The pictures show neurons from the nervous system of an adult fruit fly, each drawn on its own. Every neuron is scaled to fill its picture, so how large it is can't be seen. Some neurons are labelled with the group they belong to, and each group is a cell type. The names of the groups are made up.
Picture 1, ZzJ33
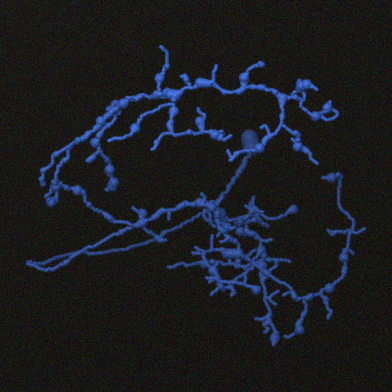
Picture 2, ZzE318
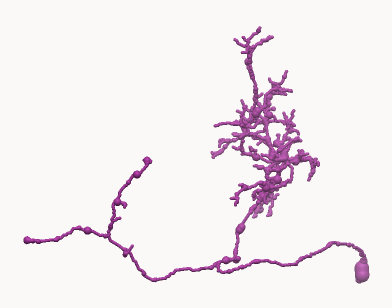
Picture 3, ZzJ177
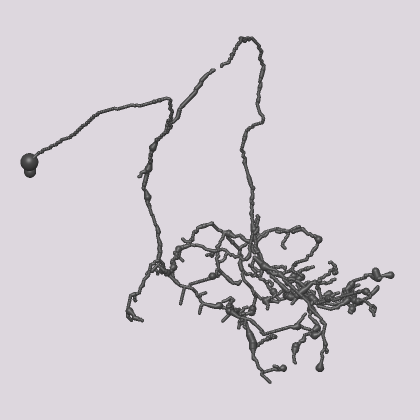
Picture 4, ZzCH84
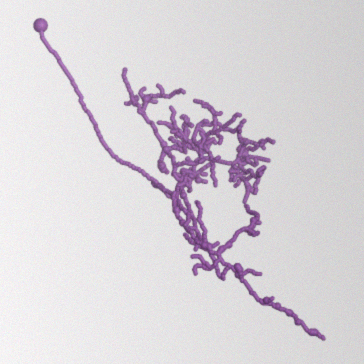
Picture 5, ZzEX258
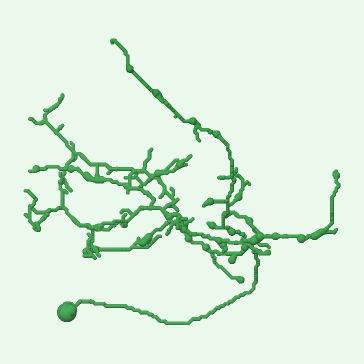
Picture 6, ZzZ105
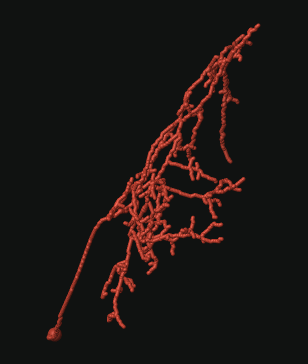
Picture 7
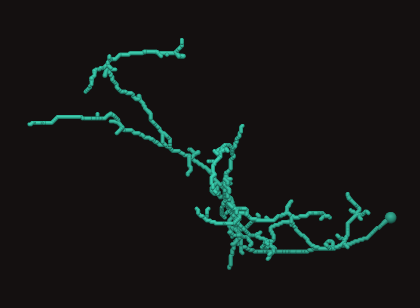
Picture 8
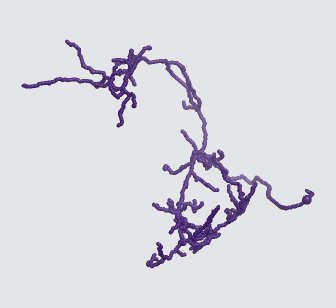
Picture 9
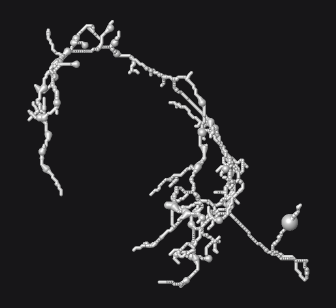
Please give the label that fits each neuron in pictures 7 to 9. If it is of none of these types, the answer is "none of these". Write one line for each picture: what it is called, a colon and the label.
7: ZzZ105
8: ZzJ33
9: ZzJ33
